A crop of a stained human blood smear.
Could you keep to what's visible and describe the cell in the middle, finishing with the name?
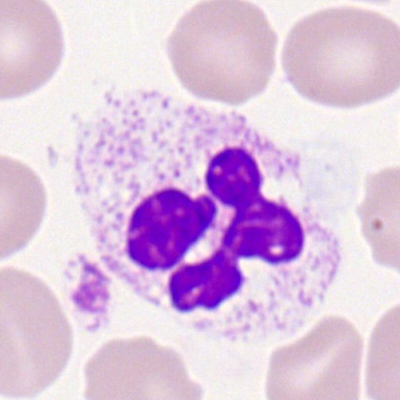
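Quick rundown: dark purple, densely clumped chromatin; abundant pale pinkish-lilac cytoplasm with fine lilac granules scattered throughout; and a roughly round outline, its edge slightly irregular. That's a segmented neutrophil.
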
